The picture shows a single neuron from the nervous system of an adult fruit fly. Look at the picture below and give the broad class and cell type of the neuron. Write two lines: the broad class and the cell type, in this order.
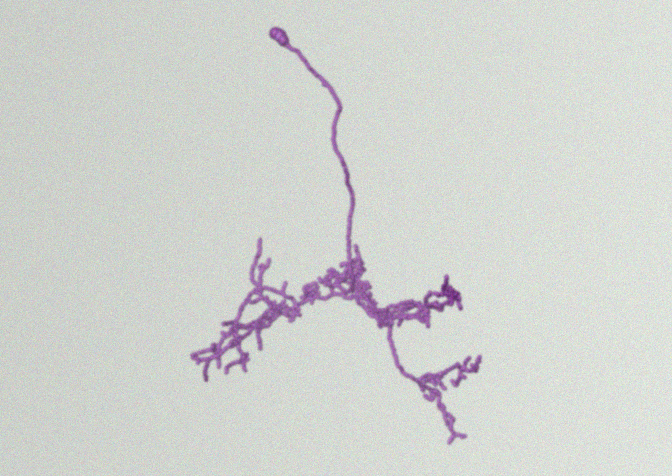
central-brain intrinsic neuron
ATL011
